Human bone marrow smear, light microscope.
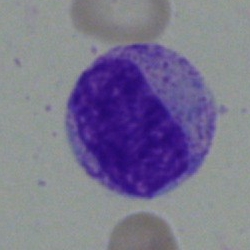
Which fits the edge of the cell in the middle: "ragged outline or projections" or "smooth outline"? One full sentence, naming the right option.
Smooth rather than rough is the outline of this cell.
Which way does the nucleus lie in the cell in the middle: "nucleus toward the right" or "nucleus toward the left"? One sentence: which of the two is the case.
The cell has its nucleus positioned toward the left.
